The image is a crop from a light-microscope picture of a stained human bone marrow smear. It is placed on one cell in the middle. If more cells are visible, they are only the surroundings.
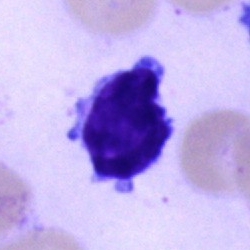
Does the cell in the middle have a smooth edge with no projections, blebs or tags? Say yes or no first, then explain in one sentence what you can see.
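No. The cell outline is irregular and bumpy rather than round.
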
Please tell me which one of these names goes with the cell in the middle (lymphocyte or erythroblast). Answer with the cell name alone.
lymphocyte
